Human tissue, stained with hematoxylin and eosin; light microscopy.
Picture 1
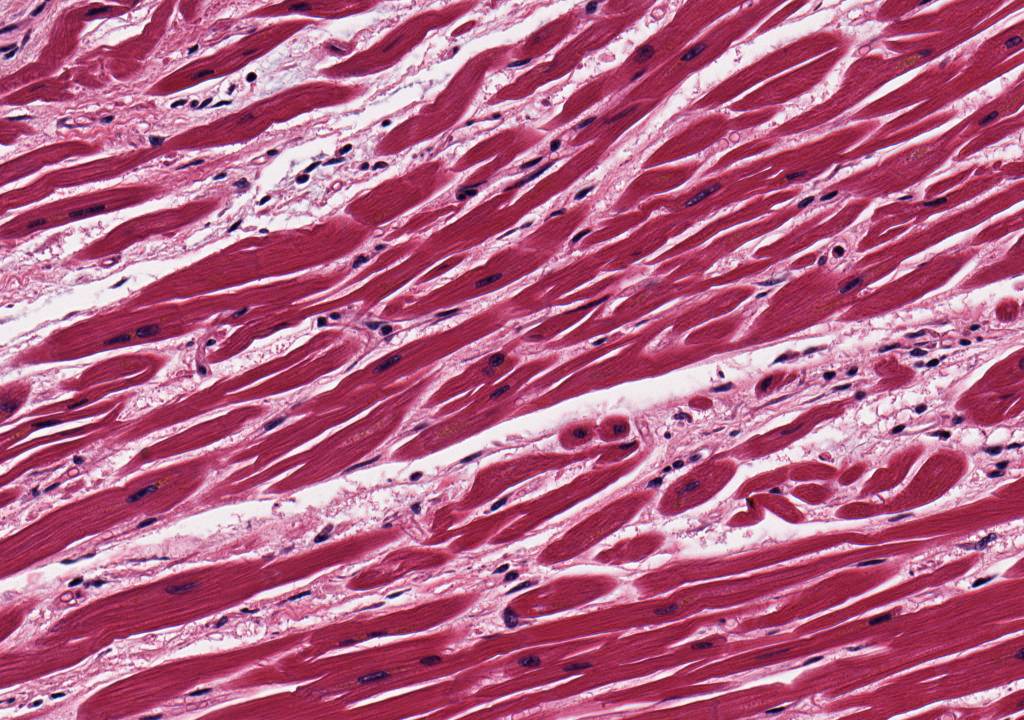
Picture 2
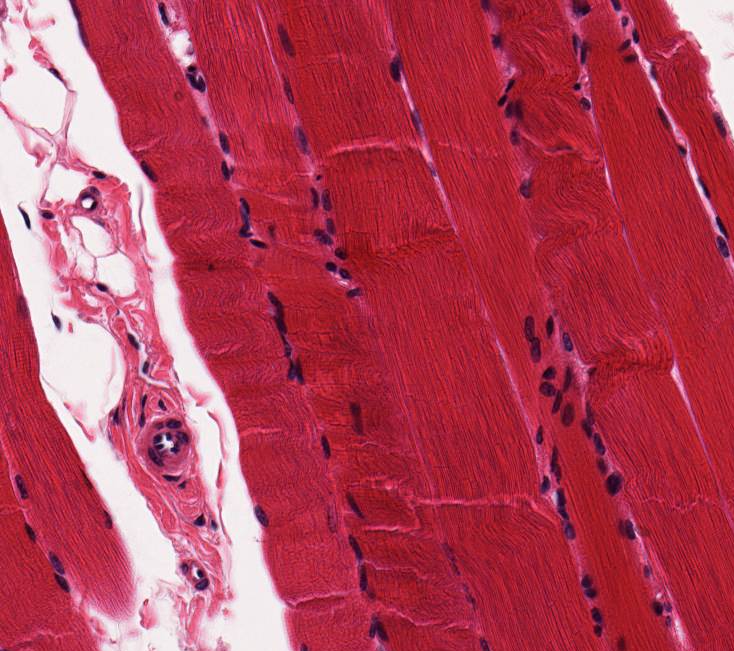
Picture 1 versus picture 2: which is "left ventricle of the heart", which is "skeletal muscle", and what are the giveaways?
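Skeletal muscle is picture 2; the left ventricle of the heart is picture 1. In picture 1 most fibres run in parallel diagonally from lower left to upper right, with deeply eosinophilic, dark pink-red cytoplasm, and some split into branches that join neighbouring fibres. Toward the lower right of centre, a few fibres cut across appear as rounded profiles with central nuclei. In picture 2 the fibres show fine, regular transverse cross-striations along their length and cytoplasm stained a deep, even red with eosin. Their nuclei are dark, flattened and elongated along the fibre, lying at the edges just under the surface rather than centrally.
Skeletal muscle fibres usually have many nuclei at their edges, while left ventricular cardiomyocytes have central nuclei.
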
